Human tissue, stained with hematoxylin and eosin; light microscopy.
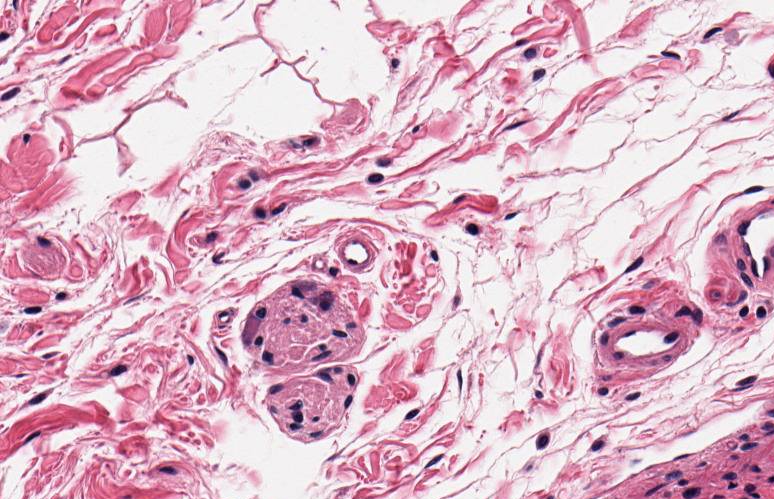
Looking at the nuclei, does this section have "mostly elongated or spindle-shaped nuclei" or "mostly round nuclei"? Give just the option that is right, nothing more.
Mostly elongated or spindle-shaped nuclei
